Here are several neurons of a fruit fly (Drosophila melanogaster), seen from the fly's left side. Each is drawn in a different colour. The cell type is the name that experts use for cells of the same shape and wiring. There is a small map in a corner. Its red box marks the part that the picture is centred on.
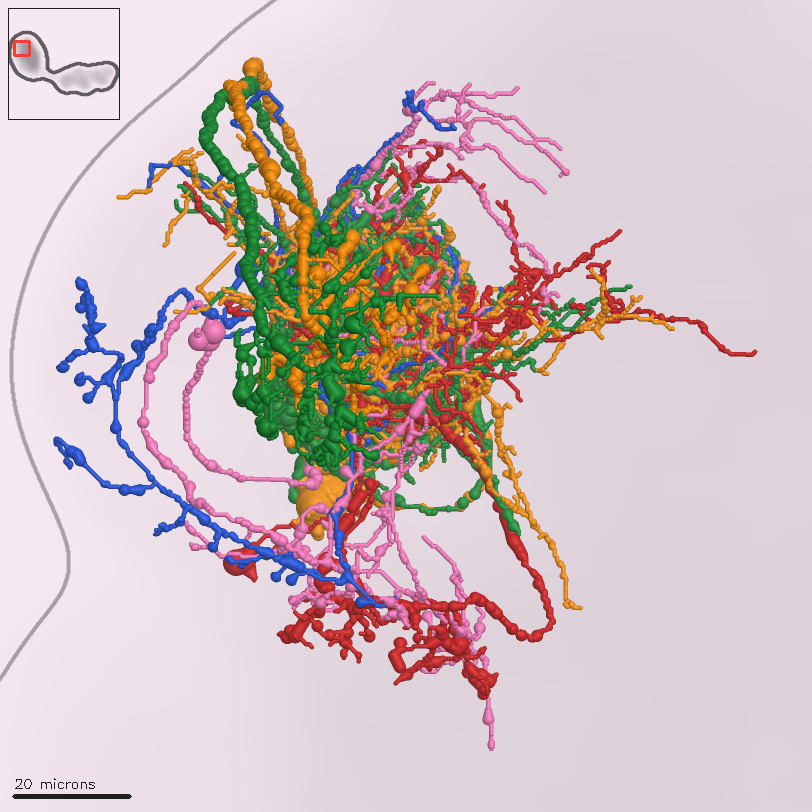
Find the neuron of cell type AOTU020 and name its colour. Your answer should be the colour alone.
pink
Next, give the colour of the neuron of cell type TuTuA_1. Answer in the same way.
green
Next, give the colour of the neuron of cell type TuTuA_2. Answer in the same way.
orange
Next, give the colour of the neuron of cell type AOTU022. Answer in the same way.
blue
